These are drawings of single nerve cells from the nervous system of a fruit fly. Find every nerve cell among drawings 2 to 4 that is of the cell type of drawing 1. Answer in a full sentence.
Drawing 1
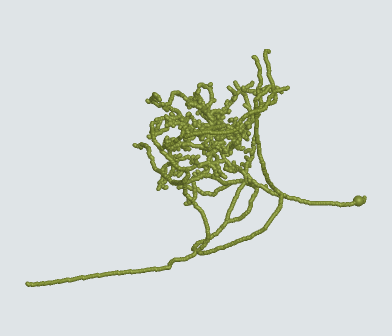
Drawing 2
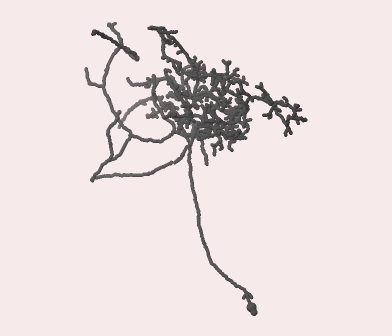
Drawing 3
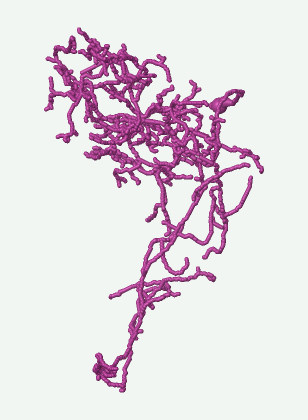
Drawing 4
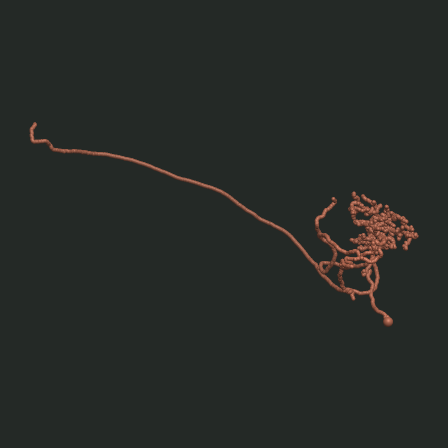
Drawing 2 and drawing 4 are of the same cell type.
